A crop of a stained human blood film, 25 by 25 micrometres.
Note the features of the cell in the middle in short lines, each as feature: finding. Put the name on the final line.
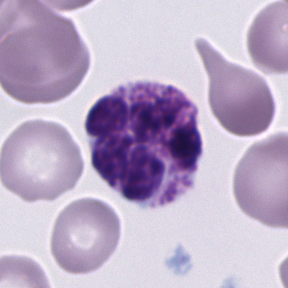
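Lobes: the nucleus has several, clustered together
Chromatin: dark purple, in coarse clumps
Nucleoli: none to be seen
Cytoplasm: pale, nearly colourless between the granules
Size: about 11 micrometres across
Compared with a red cell: about 1.75 times as wide as the one lying whole nearby
Name: basophil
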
